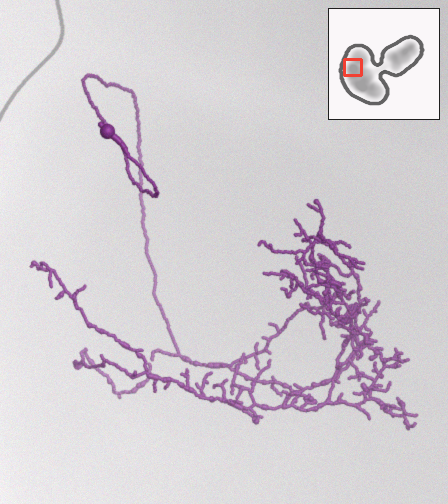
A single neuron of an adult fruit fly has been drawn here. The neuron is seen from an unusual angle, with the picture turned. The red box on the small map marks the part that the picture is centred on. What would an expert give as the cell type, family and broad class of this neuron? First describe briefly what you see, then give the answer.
It lies in the brain. The cell body is at the upper left of the picture. The picture shows dozens of branch ends. The cell type is CL015_a. The family is hemilineage SLPav2. It is a central-brain intrinsic neuron.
